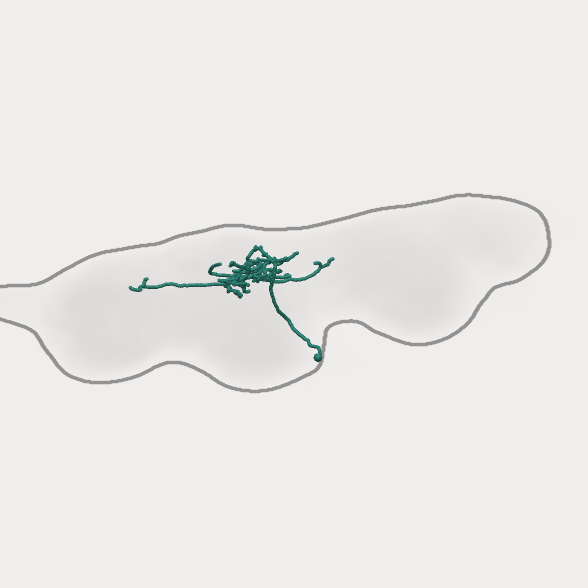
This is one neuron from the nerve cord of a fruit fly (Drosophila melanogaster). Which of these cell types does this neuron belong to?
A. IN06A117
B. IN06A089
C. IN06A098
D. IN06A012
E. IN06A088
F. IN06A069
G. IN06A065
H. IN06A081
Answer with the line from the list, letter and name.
E. IN06A088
